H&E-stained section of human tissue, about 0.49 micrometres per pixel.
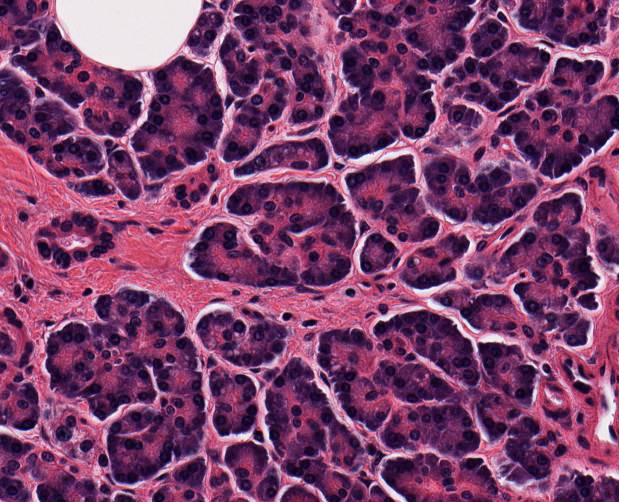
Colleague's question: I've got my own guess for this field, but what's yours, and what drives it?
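Exocrine pancreas. Closely packed acini, grouped into lobules by thin fibrous septa.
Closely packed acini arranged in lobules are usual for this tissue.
Acinar cells: round nuclei at the basal end, toward the outer edge of each acinus. Cytoplasm deep purple at the base, pinker toward the acinar centre.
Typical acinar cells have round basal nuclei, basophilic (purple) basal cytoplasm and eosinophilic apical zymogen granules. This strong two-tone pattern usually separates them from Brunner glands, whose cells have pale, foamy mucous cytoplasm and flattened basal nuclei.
Lumina small, inconspicuous.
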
